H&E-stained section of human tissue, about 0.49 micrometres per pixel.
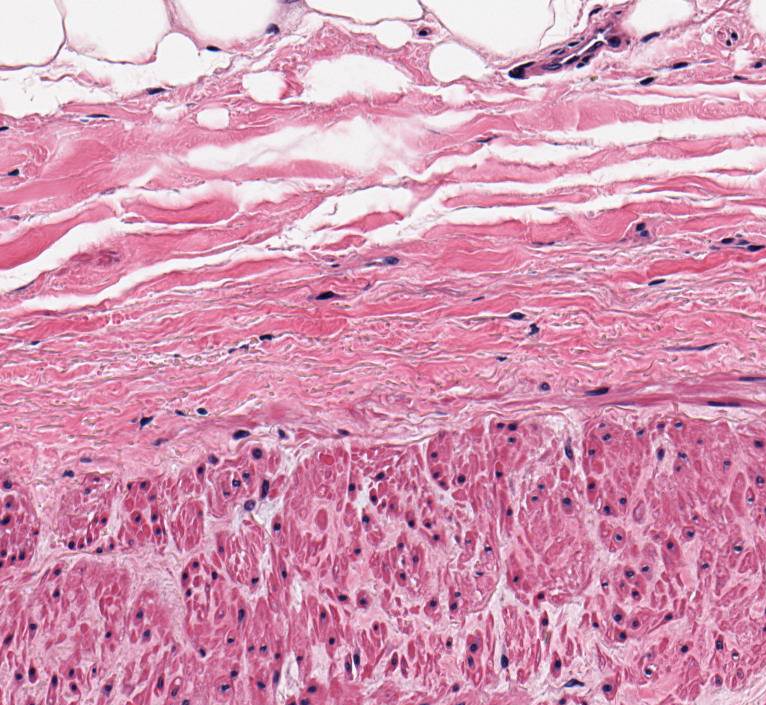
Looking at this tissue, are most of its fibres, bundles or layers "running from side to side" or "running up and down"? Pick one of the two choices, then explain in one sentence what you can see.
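Running from side to side. The collagen bundles of the middle band are pink and wavy and run roughly horizontally across the field.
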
